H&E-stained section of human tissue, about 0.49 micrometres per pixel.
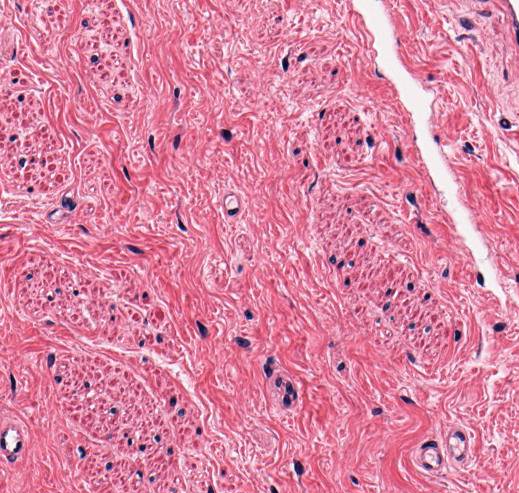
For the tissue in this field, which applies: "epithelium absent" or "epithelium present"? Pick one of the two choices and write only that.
Epithelium absent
